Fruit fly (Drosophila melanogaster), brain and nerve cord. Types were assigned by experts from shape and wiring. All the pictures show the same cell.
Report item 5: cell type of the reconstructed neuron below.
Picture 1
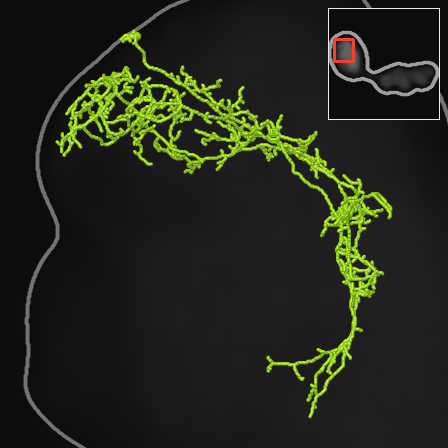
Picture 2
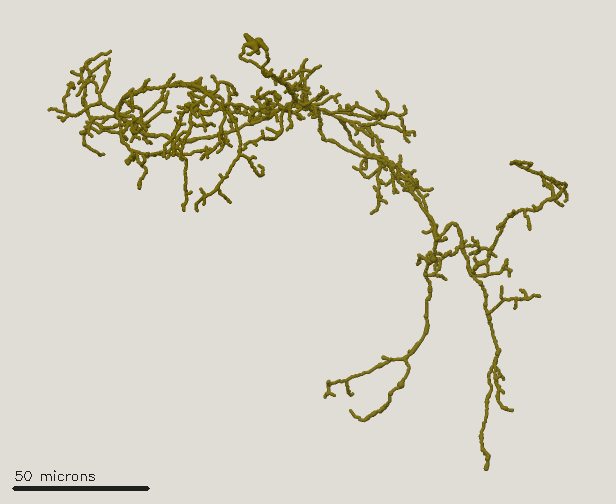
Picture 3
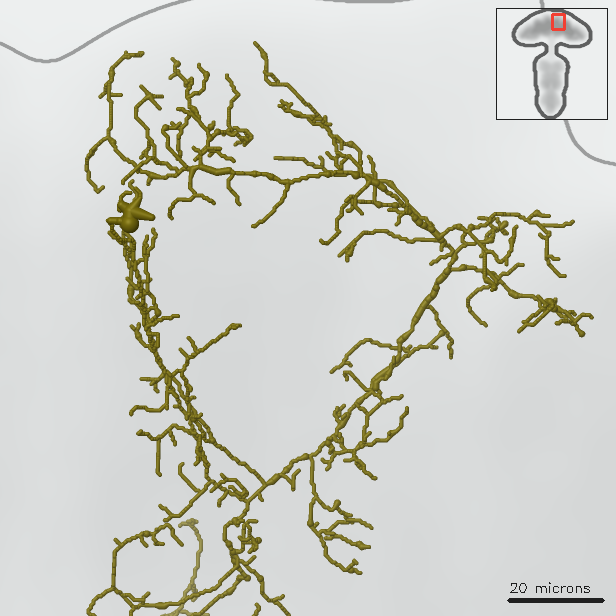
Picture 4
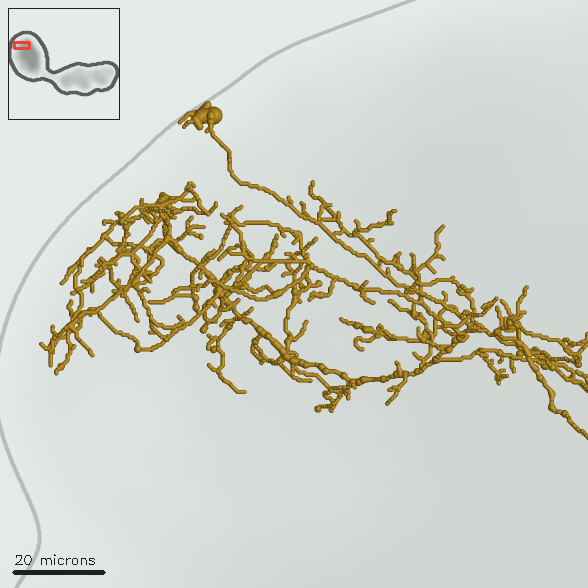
SMP055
